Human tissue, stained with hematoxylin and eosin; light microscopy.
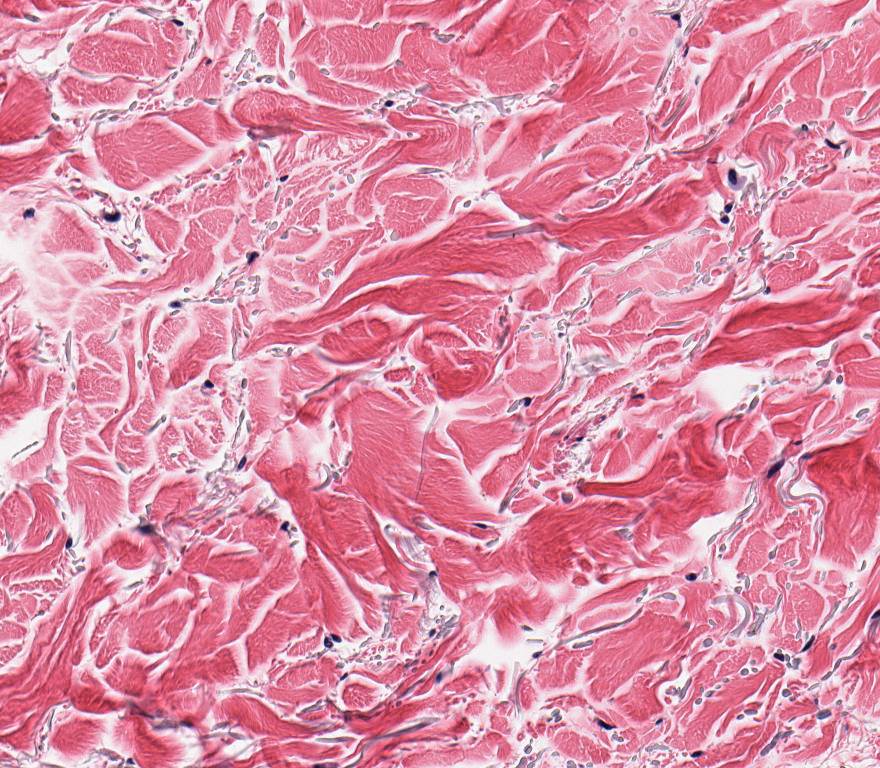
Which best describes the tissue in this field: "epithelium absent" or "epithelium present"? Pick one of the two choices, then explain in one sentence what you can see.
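Epithelium absent. No epithelium and no fat cells are present anywhere in the field.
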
